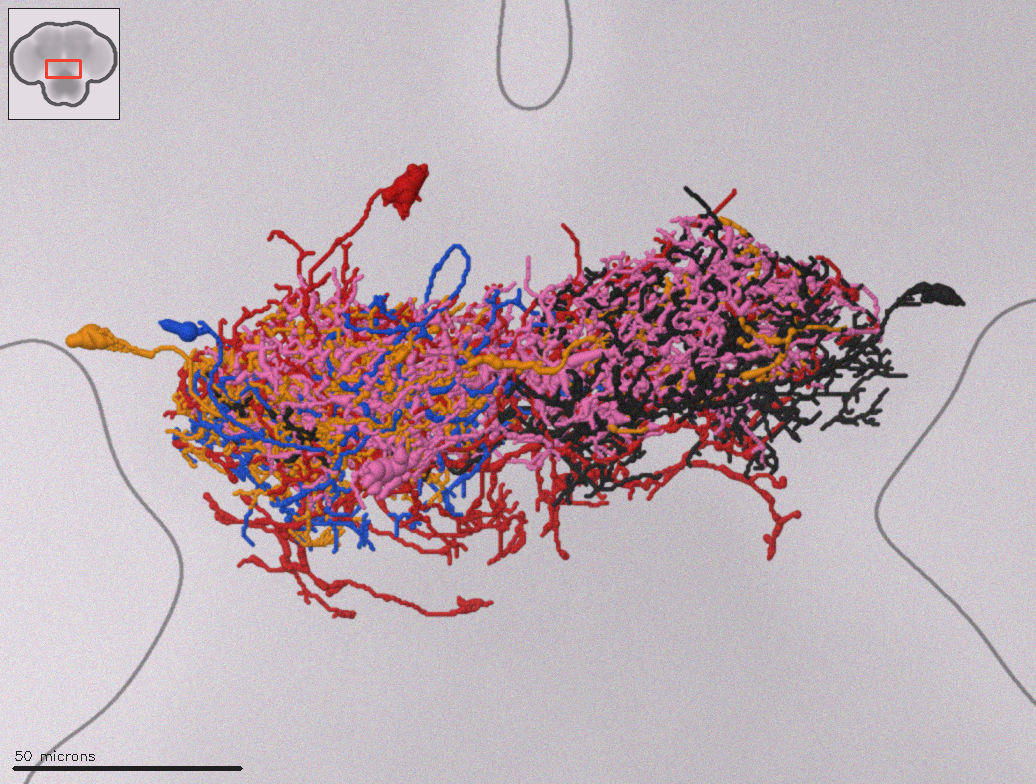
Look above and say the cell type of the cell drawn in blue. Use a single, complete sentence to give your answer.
In terms of cell type, the neuron is GNG357.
